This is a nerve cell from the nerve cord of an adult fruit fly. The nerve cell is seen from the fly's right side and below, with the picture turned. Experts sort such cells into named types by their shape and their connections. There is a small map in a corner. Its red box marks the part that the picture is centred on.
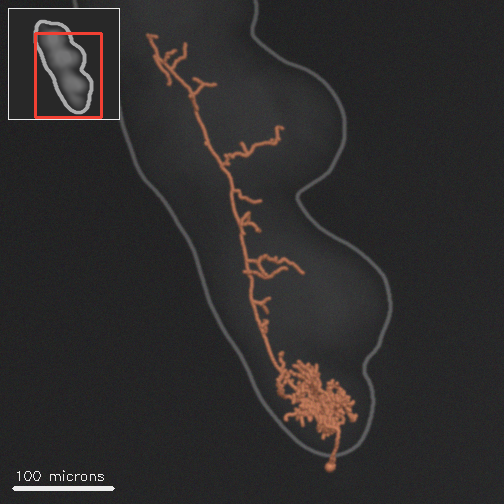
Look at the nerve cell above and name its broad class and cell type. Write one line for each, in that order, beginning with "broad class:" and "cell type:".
broad class: nerve-cord intrinsic neuron
cell type: INXXX241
